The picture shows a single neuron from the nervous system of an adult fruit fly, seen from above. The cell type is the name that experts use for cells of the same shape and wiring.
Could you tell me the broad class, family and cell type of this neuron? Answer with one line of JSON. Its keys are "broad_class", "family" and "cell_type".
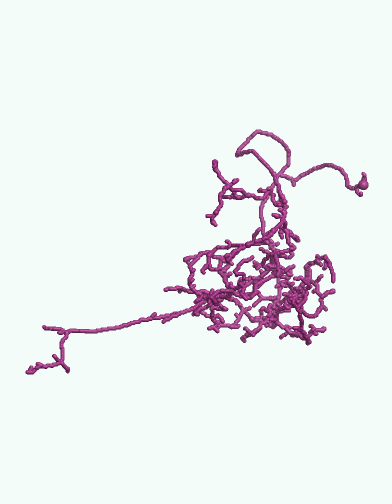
{"broad_class": "central-brain intrinsic neuron", "family": "hemilineage SLPav1_medial", "cell_type": "LHAV3e4_b"}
